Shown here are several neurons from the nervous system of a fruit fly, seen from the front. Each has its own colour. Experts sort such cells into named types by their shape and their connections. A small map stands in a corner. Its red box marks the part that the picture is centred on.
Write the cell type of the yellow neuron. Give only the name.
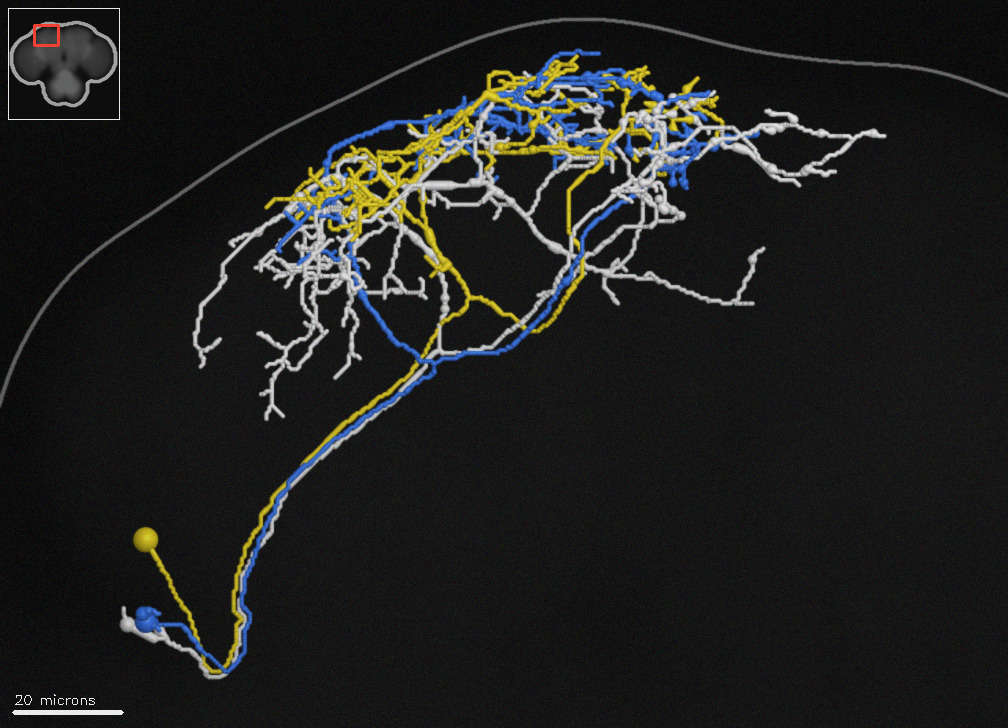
CB4122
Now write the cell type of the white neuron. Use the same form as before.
CB1653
